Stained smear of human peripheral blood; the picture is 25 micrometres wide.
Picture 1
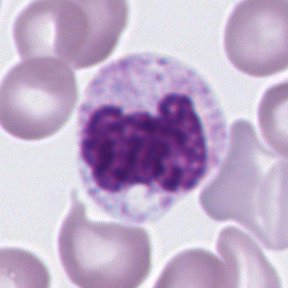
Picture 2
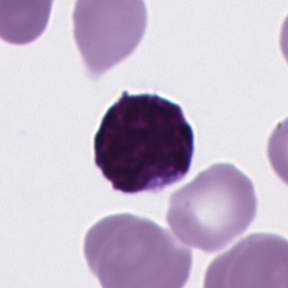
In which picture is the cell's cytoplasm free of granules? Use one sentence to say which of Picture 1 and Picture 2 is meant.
It is the cell in Picture 2 whose cytoplasm shows no visible granules.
